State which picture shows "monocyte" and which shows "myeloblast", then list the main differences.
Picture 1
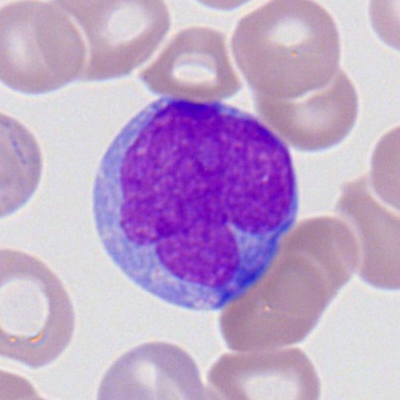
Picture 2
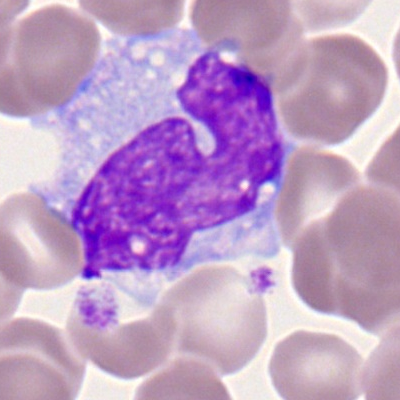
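Have a look at picture 1 first: that is the myeloblast, and picture 2 is the monocyte. Compare how much room the nucleus takes: in the myeloblast it fills most of the cell and leaves a moderate rim of cytoplasm.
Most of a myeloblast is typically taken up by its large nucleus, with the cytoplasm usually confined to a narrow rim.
The monocyte, by contrast, has abundant pale grey-blue cytoplasm.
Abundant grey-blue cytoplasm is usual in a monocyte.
Now the granules: you won't find distinct ones in the myeloblast, while the monocyte's cytoplasm has a faint, fine, dust-like lilac granularity. Then the outlines, round and smooth in the myeloblast but irregular and angular in the monocyte. Finally the neighbours: red cells touch the myeloblast along its upper and right edges, and two small purple platelets lie just below the lower edge of the monocyte.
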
